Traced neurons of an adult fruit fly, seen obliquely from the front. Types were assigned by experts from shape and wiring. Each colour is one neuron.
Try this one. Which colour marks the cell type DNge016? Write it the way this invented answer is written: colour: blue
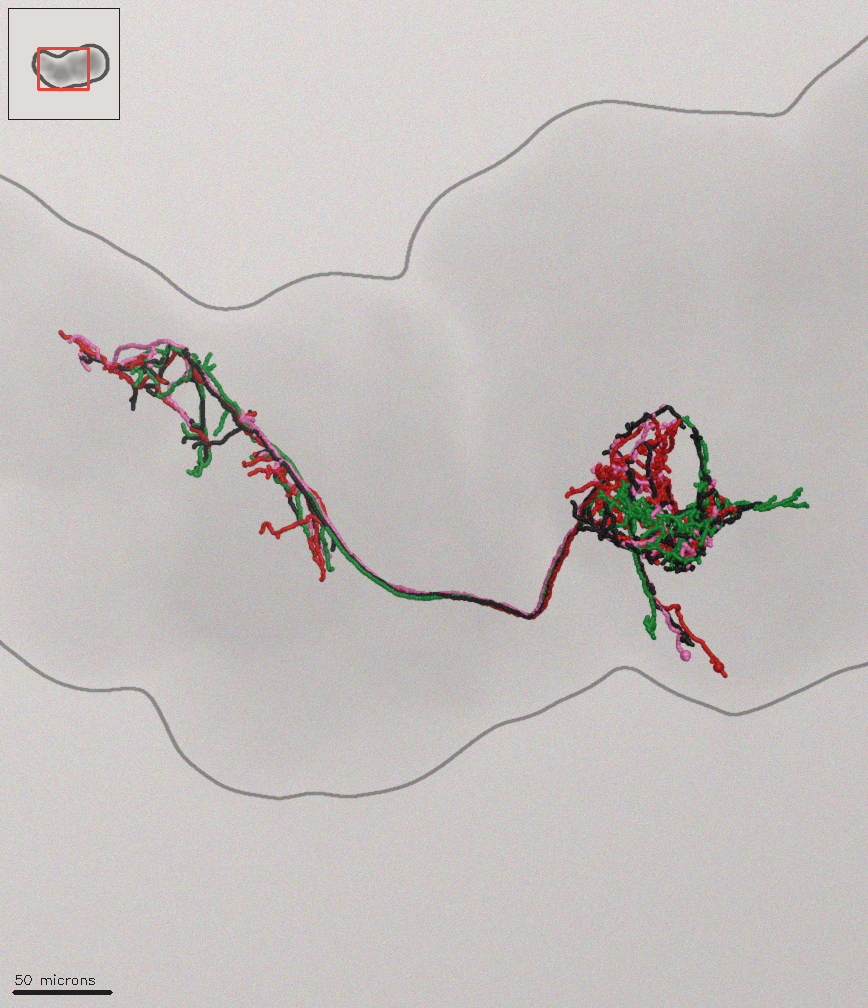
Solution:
colour: green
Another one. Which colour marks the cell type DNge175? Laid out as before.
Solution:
colour: black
